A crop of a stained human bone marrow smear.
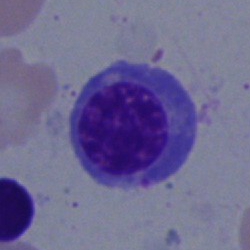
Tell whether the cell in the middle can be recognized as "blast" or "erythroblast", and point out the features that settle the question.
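This one is an erythroblast, not a blast. What settles it is the chromatin, which is coarse and clumped, with paler gaps between the dark clumps.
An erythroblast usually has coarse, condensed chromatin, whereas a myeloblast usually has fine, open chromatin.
Notice too that the nucleus sits off-centre toward the lower left, and the blue cytoplasm forms a moderate rim that is widest on the right.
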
